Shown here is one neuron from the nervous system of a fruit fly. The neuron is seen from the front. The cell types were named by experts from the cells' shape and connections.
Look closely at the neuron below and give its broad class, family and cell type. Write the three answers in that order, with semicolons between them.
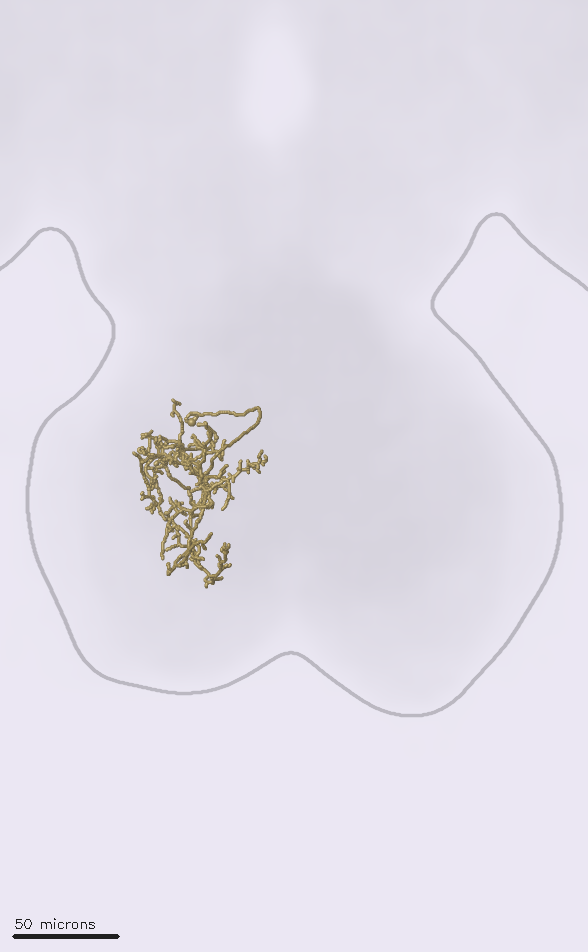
nerve-cord intrinsic neuron; hemilineage 21A; IN21A047_b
